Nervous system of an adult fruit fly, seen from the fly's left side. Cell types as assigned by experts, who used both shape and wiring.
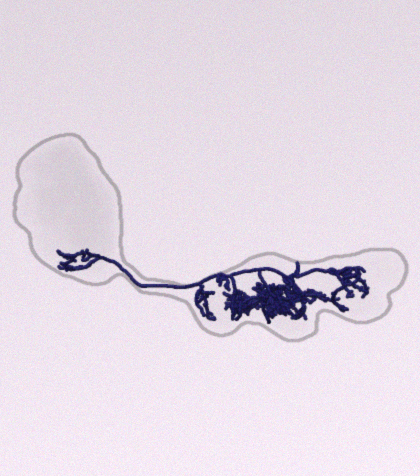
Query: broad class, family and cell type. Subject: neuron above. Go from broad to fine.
ascending neuron; hemilineage 03B; AN03B009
